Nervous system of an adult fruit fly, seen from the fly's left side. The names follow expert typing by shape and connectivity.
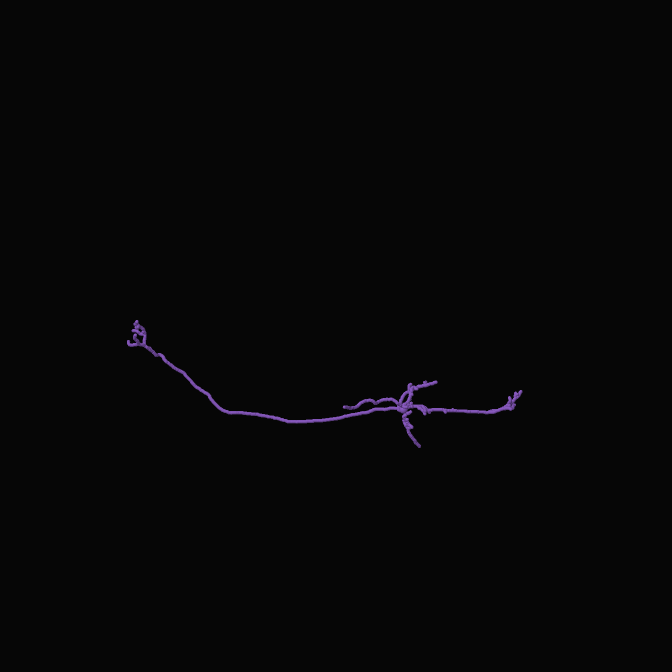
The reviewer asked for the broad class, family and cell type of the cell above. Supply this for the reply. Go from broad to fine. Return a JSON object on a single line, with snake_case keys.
{"broad_class": "sensory neuron ascending to the brain", "family": "class mechanosensory proprioceptive", "cell_type": "SApp04"}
